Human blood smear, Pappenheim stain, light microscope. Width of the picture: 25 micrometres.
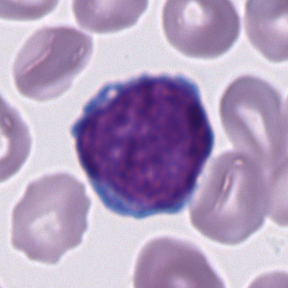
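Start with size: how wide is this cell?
About 13 micrometres across, roughly 1.75 times as wide as the red cell lying whole in the picture. Notice too that its outline is slightly uneven rather than smoothly curved.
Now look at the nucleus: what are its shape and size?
It is round, about 12 micrometres across, and fills about 80% of the cell's area. No nucleoli stand out in it.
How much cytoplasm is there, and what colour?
Only a thin rim around the nucleus, stained blue.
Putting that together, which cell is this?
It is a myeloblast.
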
